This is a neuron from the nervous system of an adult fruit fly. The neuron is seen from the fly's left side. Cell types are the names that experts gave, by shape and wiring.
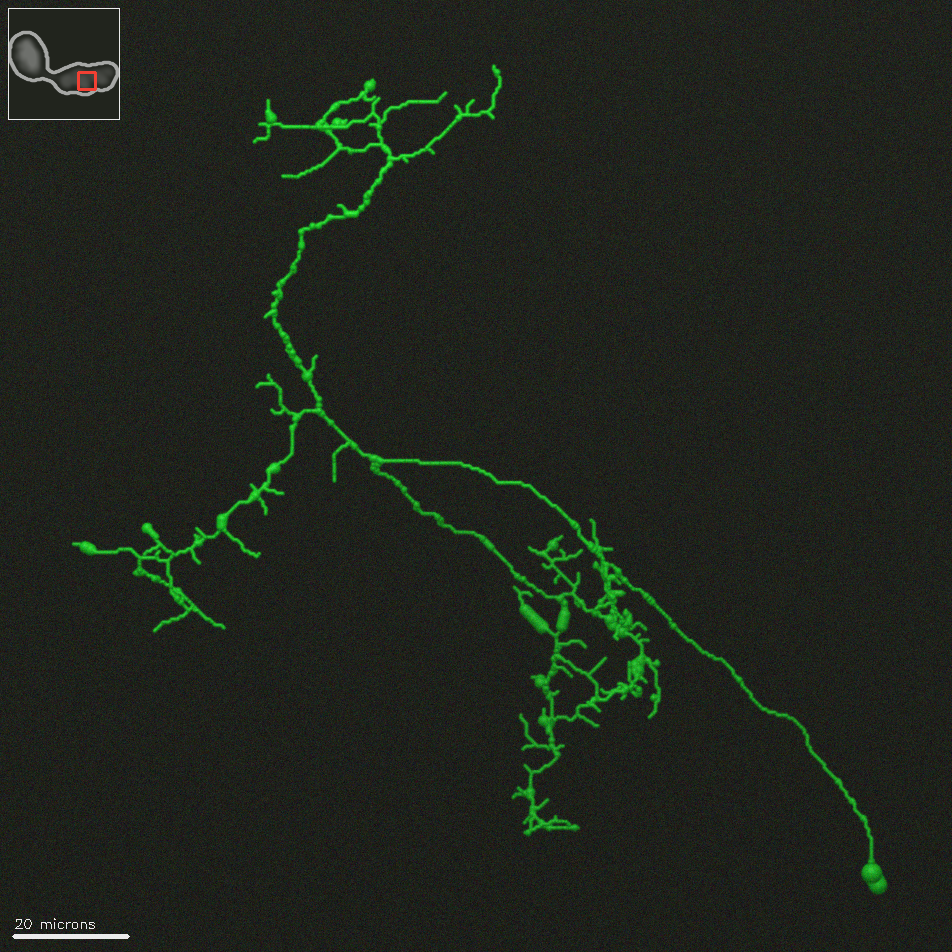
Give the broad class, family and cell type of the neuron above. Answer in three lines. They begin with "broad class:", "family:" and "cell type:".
broad class: nerve-cord intrinsic neuron
family: hemilineage 21A
cell type: IN21A088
